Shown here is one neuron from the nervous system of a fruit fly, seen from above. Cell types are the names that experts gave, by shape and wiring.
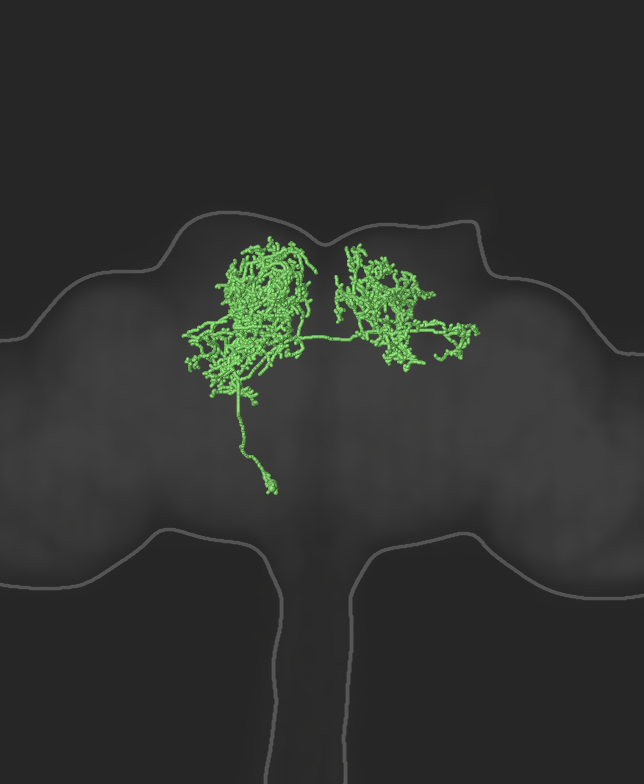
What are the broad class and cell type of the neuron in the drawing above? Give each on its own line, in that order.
central-brain intrinsic neuron
SMP384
